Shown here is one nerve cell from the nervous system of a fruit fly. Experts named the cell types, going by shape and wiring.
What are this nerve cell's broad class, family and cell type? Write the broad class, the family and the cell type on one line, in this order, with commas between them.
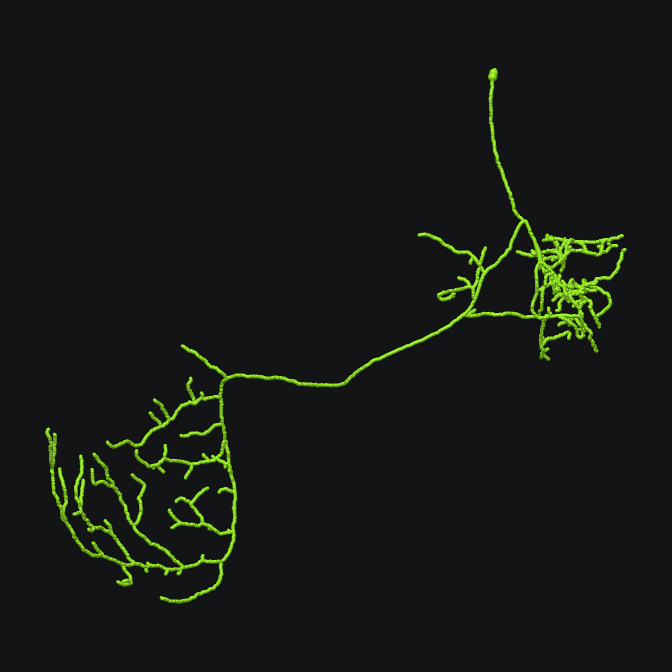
visual centrifugal neuron, hemilineage DM1_posterior, MeVC10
